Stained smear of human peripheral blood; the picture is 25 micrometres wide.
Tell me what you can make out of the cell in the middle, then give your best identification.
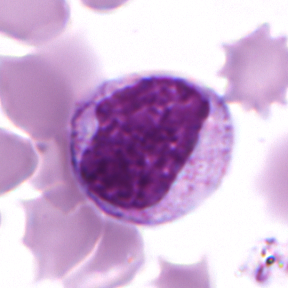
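You'll notice the nucleus sits off-centre to the left, so the widest band of cytoplasm is on the right. Its chromatin is dark purple and coarsely clumped, with paler gaps between the clumps, and there are no nucleoli to be seen. Fine pink-purple granules are scattered through the cytoplasm. It's a metamyelocyte.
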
